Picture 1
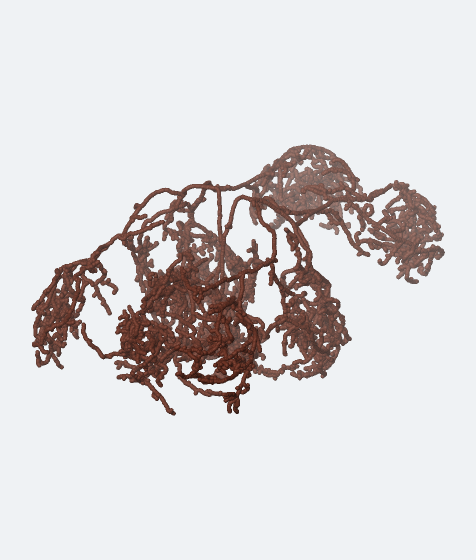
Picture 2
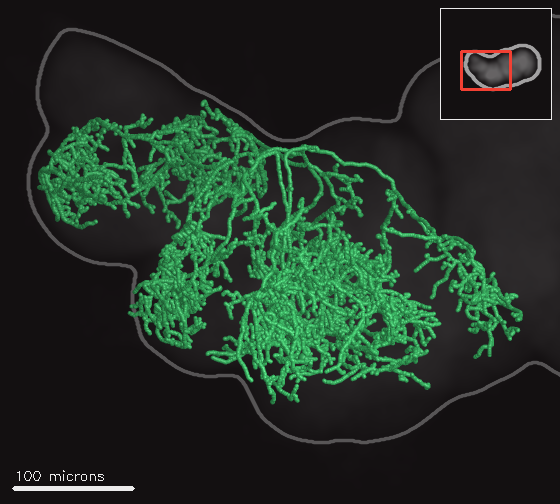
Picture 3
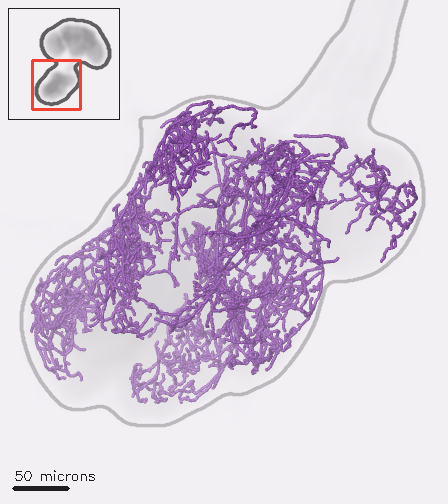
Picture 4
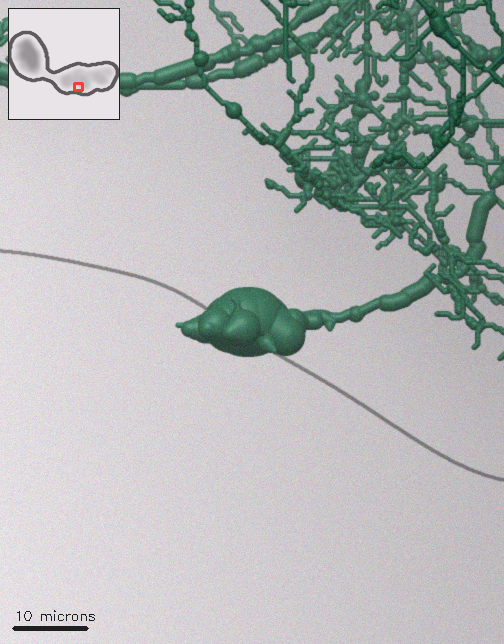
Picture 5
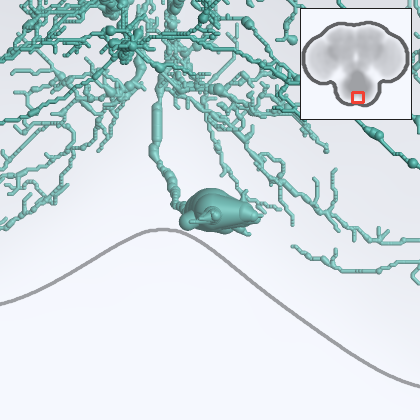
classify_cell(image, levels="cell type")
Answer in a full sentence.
The cell type is IN00A001.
